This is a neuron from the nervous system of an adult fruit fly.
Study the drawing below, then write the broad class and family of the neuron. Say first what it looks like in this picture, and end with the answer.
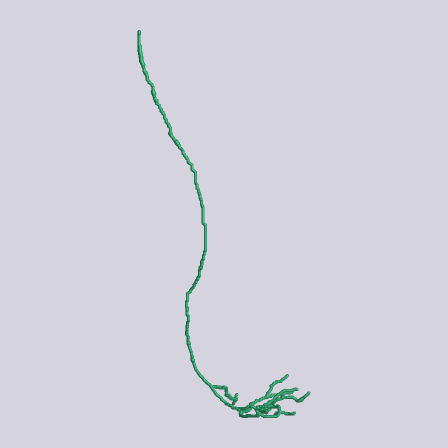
No cell body is drawn. There are a dozen or fewer branch ends. This is a sensory neuron entering the nerve cord. Its family is called class mechanosensory tactile.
